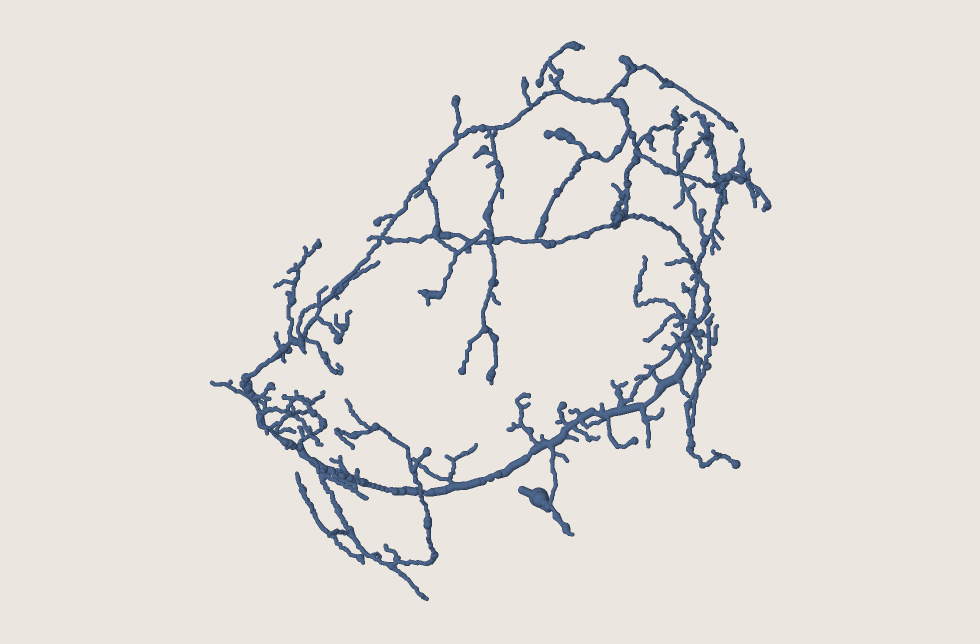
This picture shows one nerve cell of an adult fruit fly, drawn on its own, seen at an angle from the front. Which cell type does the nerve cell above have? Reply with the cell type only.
IN04B039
